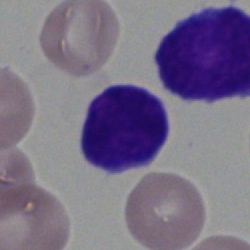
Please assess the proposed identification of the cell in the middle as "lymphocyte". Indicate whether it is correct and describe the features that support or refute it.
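The nucleus appears to fill nearly the whole cell, and no distinct rim of paler cytoplasm can be made out around it.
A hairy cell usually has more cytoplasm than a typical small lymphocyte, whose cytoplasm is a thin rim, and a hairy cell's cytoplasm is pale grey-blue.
The name lymphocyte therefore fits, and hairy cell does not. Also seen are a roughly round outline with a slightly uneven edge, a nucleus stained deep violet throughout, and no vacuoles.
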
